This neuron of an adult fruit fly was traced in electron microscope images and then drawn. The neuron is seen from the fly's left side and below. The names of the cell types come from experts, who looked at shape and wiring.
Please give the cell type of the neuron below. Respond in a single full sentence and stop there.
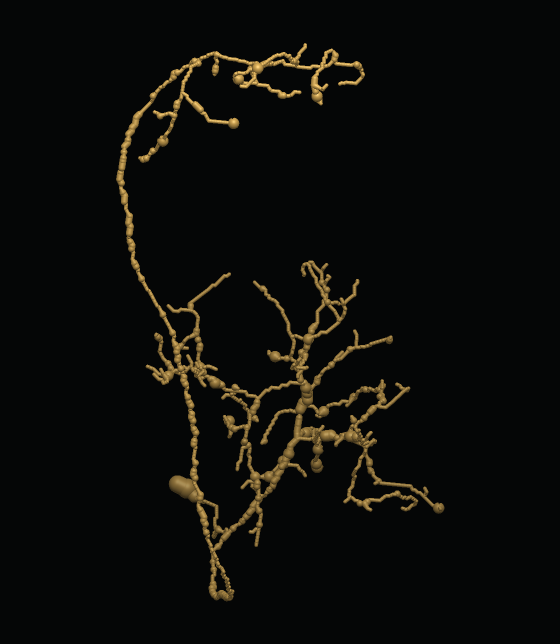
This neuron falls under the cell type SLP128.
